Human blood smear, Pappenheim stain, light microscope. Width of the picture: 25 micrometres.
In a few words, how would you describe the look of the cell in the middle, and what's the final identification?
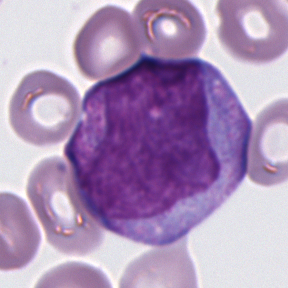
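Nucleus large, filling most of the cell, placed toward the upper left. Chromatin fine and evenly spread, no coarse clumps. Cytoplasm a crescent along the right and lower sides of the nucleus, free of vacuoles. Cell: atypical promyelocyte.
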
